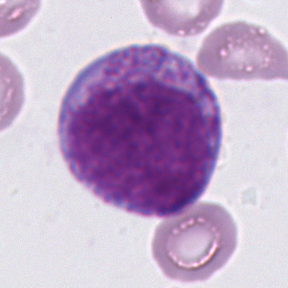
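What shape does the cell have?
Its outline is round, and its surface is smooth, with no projections.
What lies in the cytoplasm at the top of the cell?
Fine reddish-purple granules.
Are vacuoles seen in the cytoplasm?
No.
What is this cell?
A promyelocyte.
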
